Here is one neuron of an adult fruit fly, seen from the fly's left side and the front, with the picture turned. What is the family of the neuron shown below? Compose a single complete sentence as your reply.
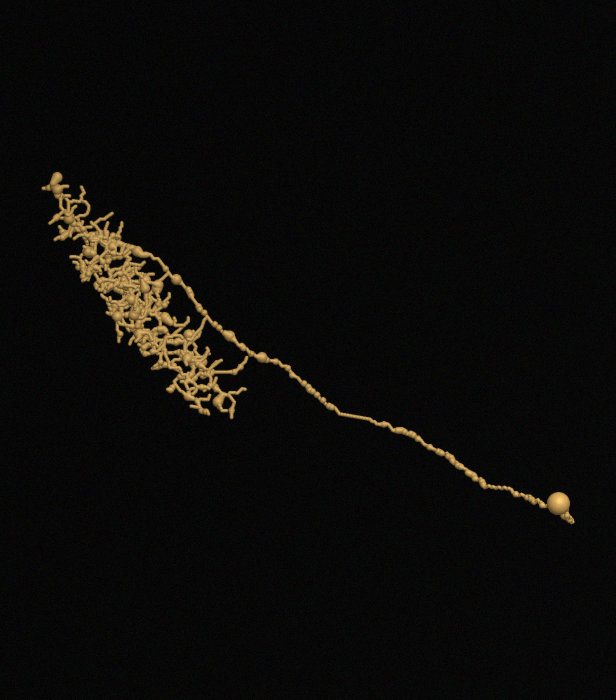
The neuron here is of family Pm.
